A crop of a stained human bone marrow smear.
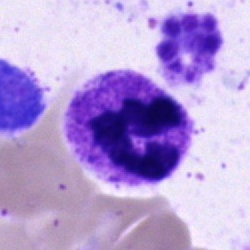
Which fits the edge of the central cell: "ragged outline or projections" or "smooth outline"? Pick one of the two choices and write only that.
Smooth outline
